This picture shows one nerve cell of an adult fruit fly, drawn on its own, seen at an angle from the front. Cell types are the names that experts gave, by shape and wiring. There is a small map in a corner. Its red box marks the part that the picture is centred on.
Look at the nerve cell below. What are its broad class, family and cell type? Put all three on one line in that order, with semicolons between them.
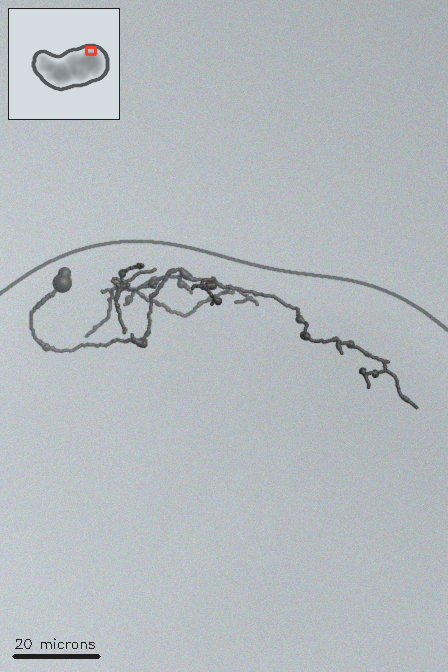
central-brain intrinsic neuron; hemilineage SLPpm1; CB4130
